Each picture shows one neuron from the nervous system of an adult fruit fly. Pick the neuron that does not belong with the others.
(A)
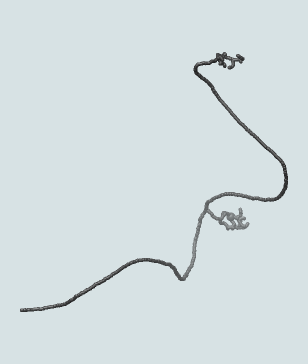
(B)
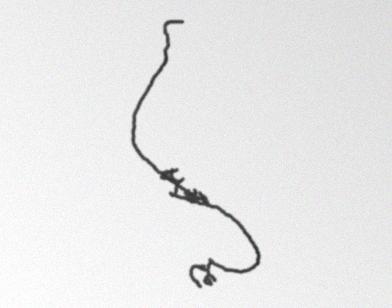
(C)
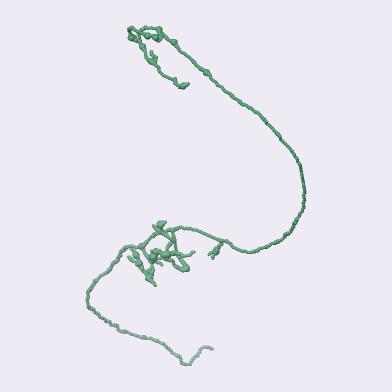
A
